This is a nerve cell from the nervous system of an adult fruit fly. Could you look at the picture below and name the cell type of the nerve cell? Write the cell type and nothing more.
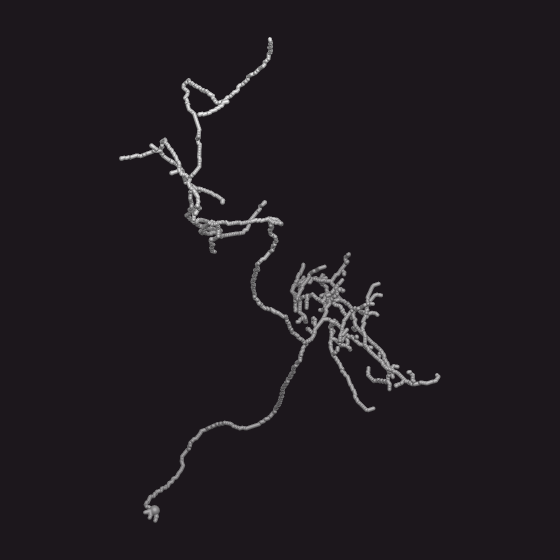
GNG382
